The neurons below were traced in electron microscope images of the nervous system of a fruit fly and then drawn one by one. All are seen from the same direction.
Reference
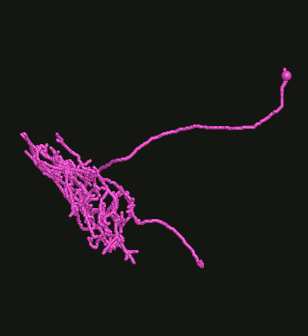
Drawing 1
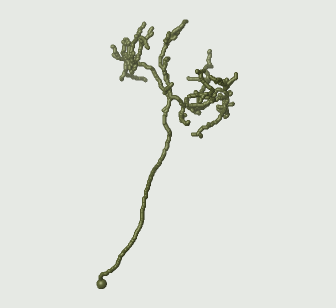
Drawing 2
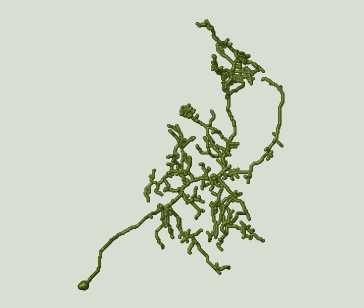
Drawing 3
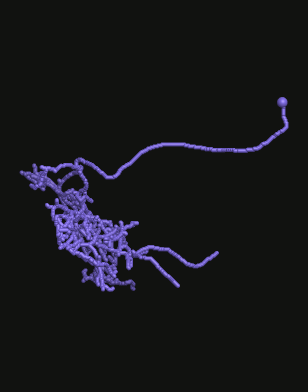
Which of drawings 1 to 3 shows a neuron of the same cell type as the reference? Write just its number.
3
